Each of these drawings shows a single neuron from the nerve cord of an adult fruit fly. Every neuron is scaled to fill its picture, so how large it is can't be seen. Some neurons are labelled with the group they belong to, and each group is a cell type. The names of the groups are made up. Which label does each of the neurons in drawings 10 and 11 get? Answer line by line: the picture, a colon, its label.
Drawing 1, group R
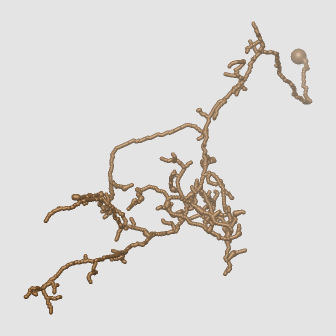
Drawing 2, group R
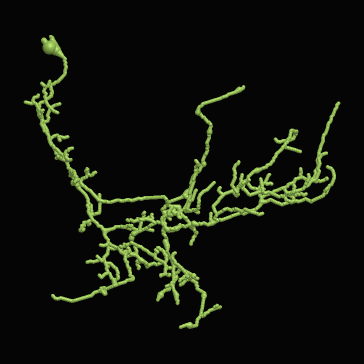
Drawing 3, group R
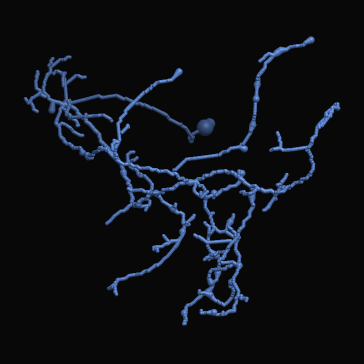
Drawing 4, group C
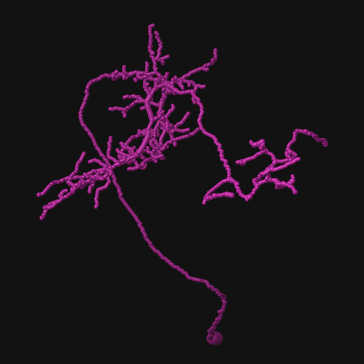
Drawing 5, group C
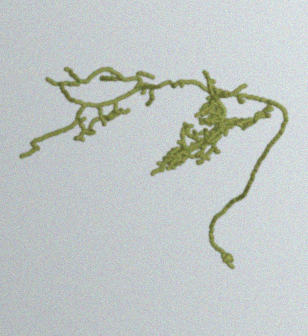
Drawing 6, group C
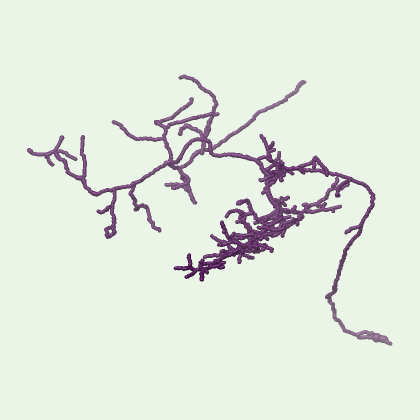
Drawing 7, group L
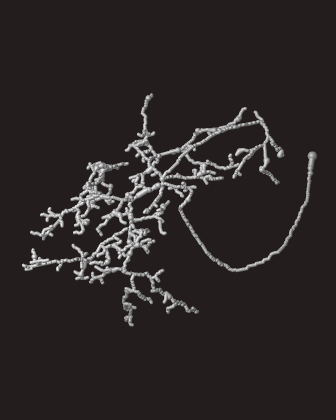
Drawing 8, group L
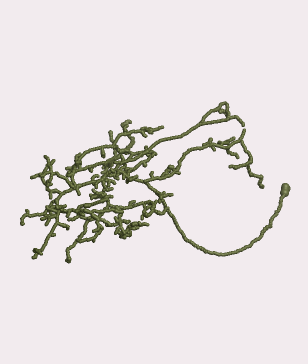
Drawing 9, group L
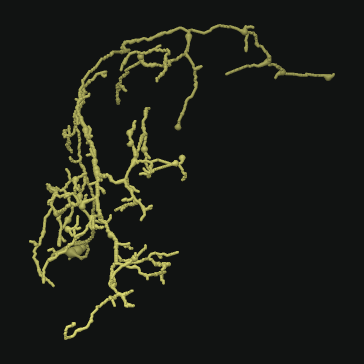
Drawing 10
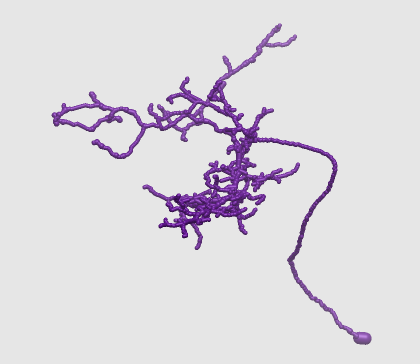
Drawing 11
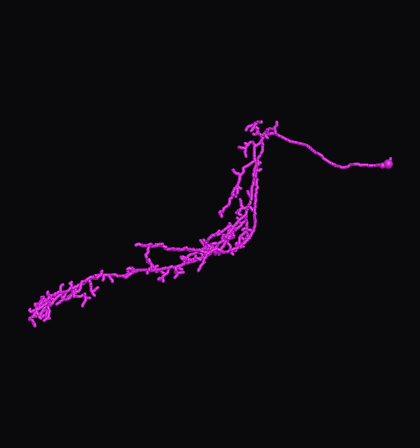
10: group C
11: group R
